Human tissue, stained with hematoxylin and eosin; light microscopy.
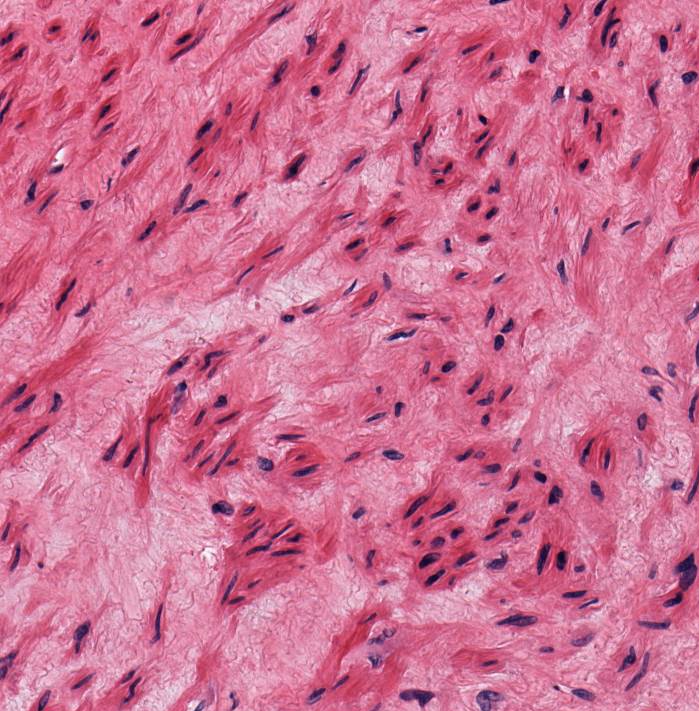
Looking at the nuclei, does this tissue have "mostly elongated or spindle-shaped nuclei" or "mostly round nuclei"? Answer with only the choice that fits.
Mostly elongated or spindle-shaped nuclei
